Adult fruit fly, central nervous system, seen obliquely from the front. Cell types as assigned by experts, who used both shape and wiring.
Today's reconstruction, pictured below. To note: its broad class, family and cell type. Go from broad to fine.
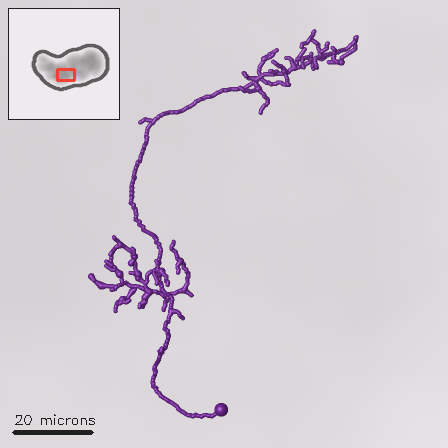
optic-lobe intrinsic neuron; TmY; TmY21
